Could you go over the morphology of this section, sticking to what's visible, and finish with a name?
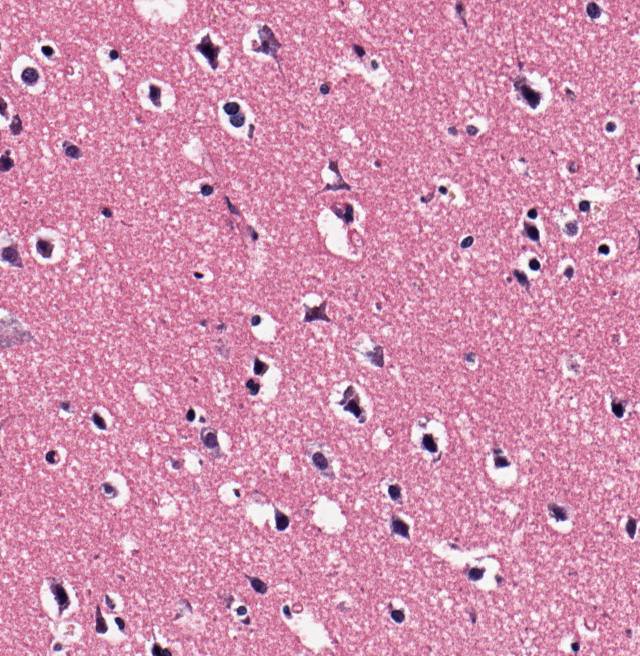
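Cells lie singly, fairly evenly spread, without organised units. Background: pink, finely speckled neuropil with many tiny clear vacuoles. Larger scattered cells, consistent with shrunken neurons, have angular, triangular, dark-staining nuclei and bodies. Numerous small cells: round dark nuclei, very little visible cytoplasm. Name: cerebral cortex.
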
